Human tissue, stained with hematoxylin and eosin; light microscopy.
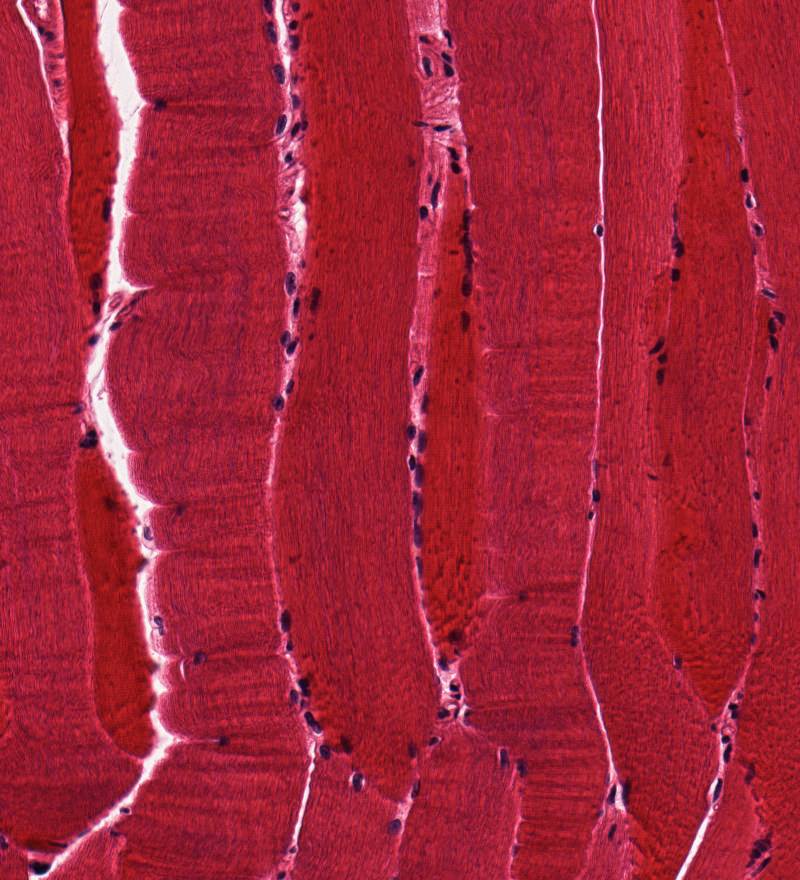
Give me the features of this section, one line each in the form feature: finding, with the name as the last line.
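Striations: fine, across fibres at right angles to length
Nuclei: dark, oval to elongated, at fibre edges, not central
Endomysium: narrow pale pink strands between fibres
Fat cells: none in field
Name: skeletal muscle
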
